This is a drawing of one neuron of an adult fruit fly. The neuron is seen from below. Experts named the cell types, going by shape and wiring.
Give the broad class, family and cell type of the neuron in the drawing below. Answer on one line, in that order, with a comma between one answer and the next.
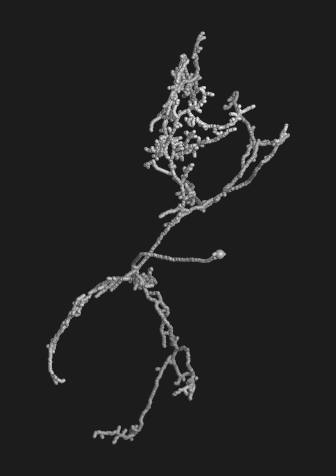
nerve-cord intrinsic neuron, hemilineage 03A, IN03A052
